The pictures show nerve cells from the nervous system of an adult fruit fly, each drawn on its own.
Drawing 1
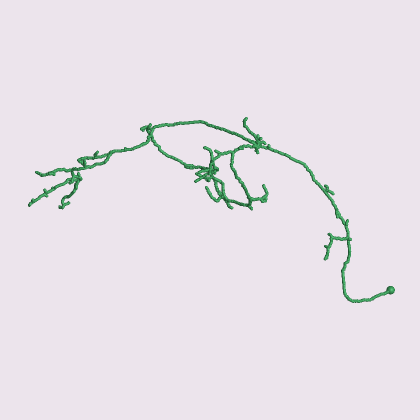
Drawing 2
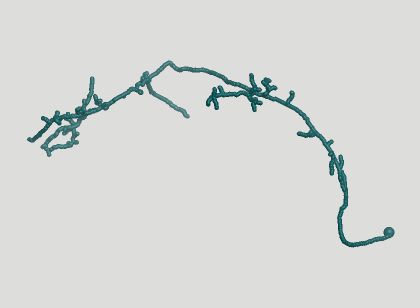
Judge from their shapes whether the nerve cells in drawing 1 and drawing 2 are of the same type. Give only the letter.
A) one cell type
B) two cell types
A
